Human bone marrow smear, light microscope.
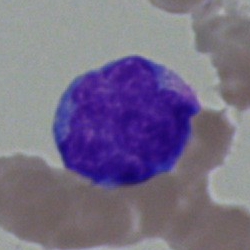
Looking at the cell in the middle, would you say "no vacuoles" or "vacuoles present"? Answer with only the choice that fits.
No vacuoles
